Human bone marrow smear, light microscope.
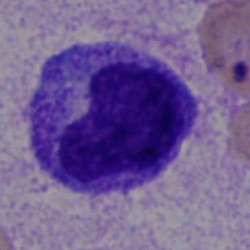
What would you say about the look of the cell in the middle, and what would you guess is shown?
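Start with the outline: roughly round, slightly uneven at the edge. See how the nucleus is indented on its left side, giving a kidney shape. It lies toward the right, so more cytoplasm remains on the left. That cytoplasm is blue-purple. This is a myelocyte.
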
